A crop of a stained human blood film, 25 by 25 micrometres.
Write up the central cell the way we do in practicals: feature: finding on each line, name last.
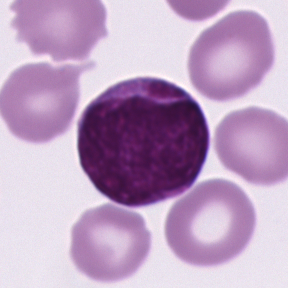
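Cytoplasm: only a thin crescent along the upper edge, it seems
Granules: none I can see in the cytoplasm
Vacuoles: none anywhere in the cell
Outline: smooth, no projections
So, the cell: myeloblast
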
